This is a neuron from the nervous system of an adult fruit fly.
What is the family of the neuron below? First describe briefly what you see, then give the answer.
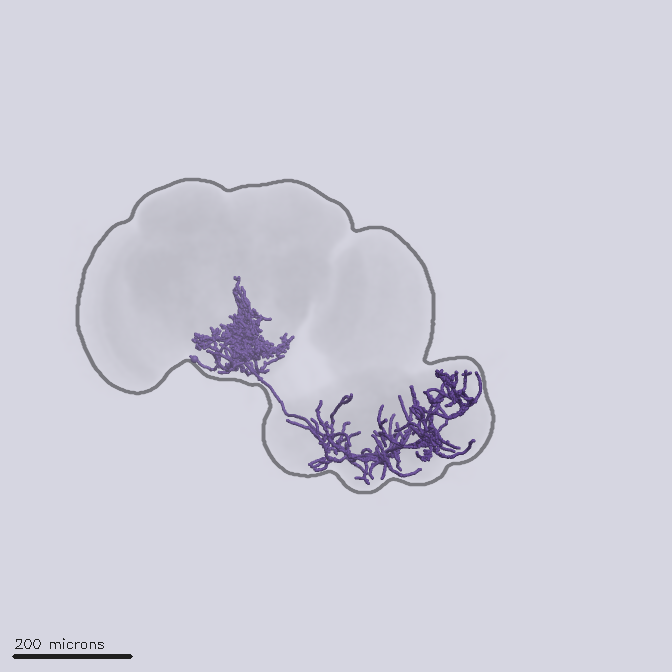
The cell body is on the left of the picture. By the scale bar it is about 500 microns wide in this view. Its broad class is descending neuron. Its family is hemilineage MX3.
